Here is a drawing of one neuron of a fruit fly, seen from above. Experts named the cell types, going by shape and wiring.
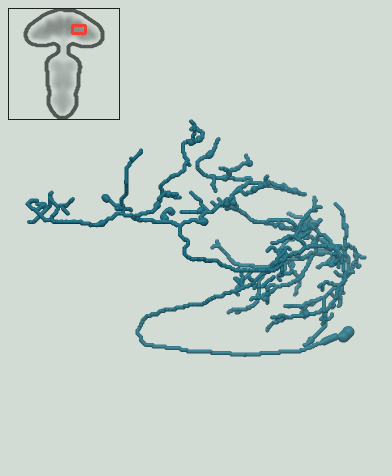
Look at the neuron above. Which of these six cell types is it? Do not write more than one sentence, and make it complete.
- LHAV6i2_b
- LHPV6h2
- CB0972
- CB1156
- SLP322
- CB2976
The cell type this neuron represents is CB1156.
